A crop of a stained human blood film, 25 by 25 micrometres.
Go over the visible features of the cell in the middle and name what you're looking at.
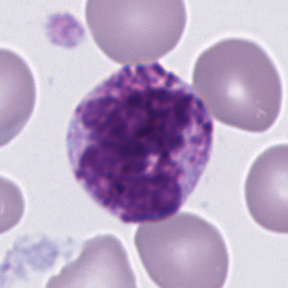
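Look first at the granules: coarse and dark purple-black, they are scattered throughout the cell and are most plentiful and distinct along its upper edge. Where they lie over the nucleus, they blur its outline. That dark nuclear mass fills most of the cell, which is about 13 micrometres across. This cell is a basophil.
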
